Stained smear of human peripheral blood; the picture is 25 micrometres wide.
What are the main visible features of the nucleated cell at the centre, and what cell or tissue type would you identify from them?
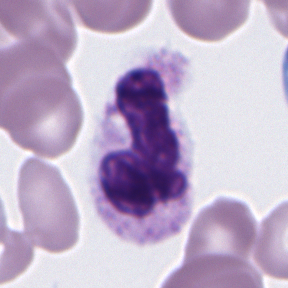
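This cell's outline is oval, longer from top to bottom than from side to side. Its chromatin is dark purple and coarsely clumped. Apart from its granules, the cytoplasm is pale and nearly colourless, with fine lilac-pink granules scattered through it. This is a segmented neutrophil.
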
